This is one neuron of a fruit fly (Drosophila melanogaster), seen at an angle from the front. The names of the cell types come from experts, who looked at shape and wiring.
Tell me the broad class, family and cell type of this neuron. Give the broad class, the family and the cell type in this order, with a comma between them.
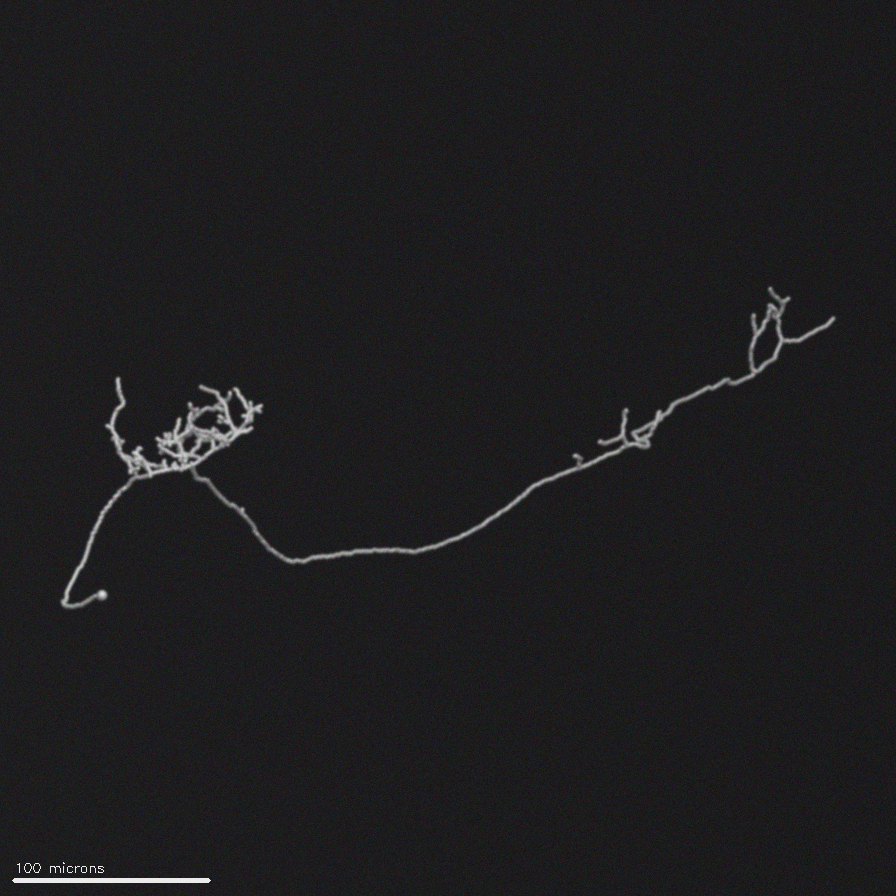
descending neuron, hemilineage MX3, DNg08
